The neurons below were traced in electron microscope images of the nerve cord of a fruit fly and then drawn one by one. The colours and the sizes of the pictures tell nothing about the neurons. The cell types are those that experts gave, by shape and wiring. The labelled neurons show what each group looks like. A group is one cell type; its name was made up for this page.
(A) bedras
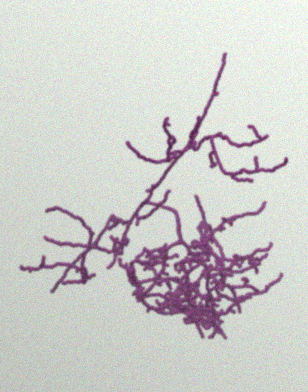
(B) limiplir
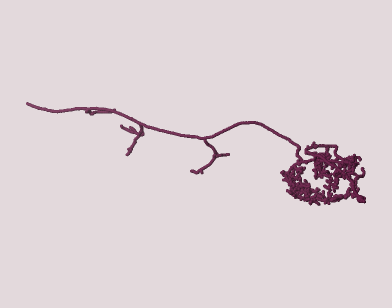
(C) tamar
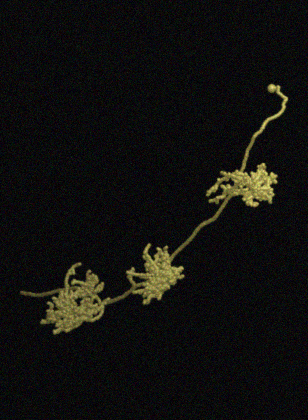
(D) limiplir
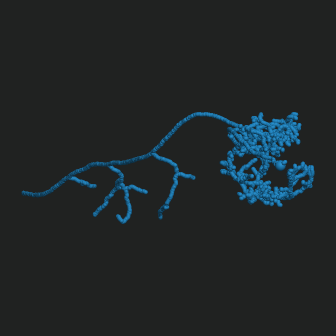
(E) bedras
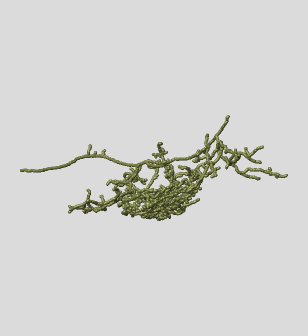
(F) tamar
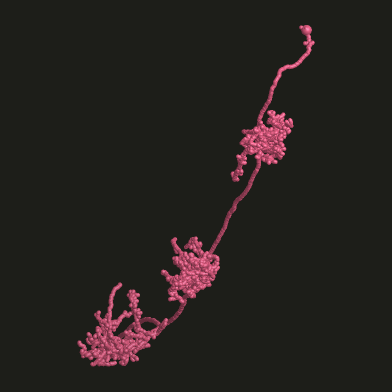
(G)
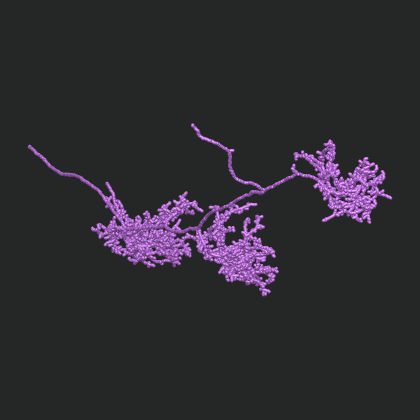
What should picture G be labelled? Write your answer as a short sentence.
It belongs to tamar.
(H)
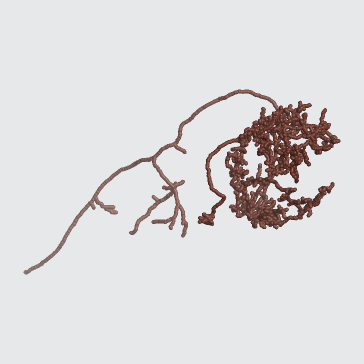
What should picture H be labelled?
It belongs to limiplir.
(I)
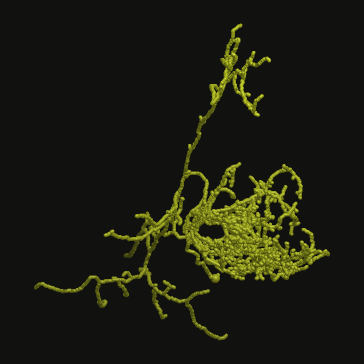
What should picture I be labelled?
It belongs to bedras.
